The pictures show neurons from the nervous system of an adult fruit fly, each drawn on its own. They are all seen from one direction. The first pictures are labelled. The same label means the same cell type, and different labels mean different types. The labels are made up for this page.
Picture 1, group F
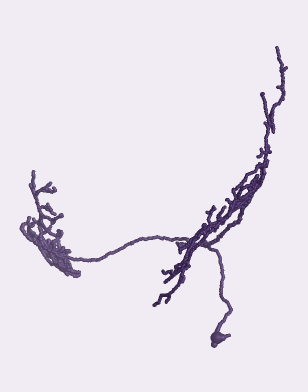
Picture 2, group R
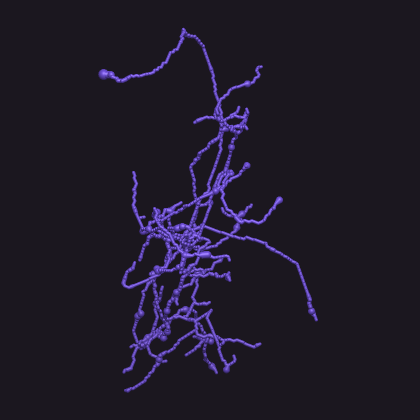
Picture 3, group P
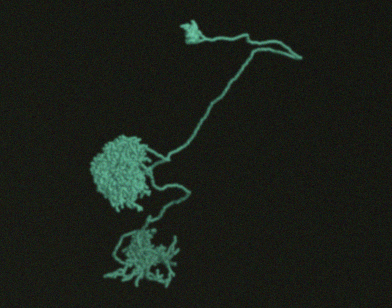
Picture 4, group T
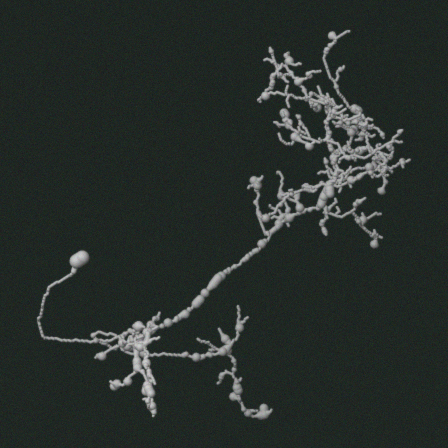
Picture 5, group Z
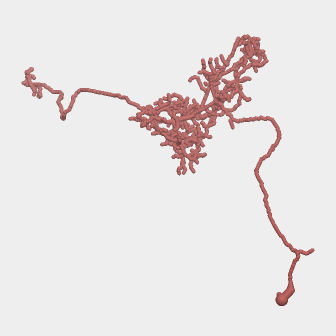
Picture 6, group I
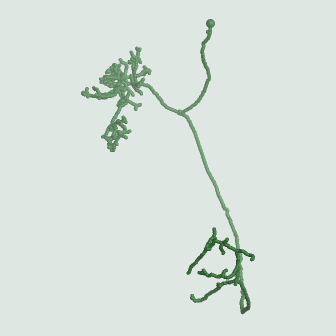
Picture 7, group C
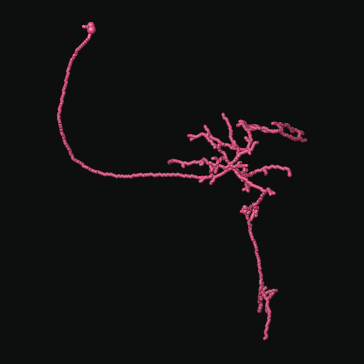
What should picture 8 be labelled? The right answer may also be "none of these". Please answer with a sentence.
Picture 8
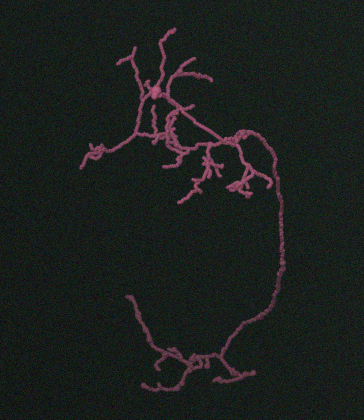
It belongs to none of these.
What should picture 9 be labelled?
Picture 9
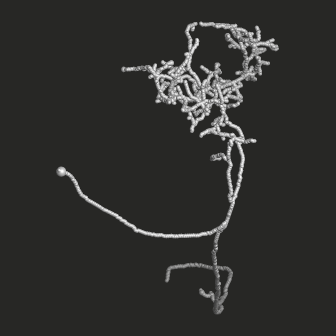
It belongs to none of these.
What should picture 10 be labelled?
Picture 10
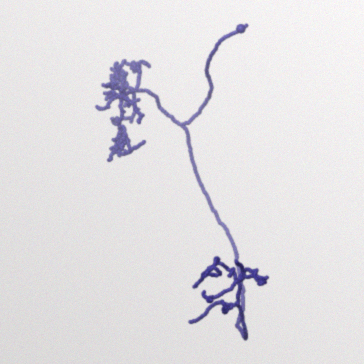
It belongs to group I.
